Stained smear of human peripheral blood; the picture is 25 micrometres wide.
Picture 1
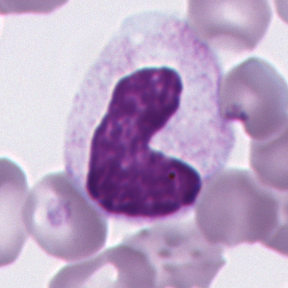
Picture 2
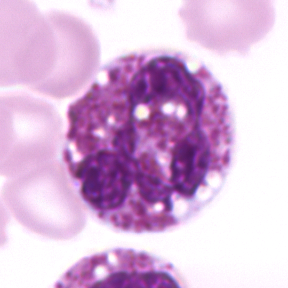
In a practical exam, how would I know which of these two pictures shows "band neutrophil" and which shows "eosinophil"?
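The band neutrophil is in picture 1 and the eosinophil in picture 2. The band neutrophil nucleus is a single unsegmented curved band.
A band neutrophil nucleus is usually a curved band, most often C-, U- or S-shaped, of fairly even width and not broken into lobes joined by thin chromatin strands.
The eosinophil nucleus is divided into several lobes grouped around the centre of the cell.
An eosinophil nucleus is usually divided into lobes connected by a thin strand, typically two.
The band neutrophil has abundant pale pinkish-lilac cytoplasm filled with fine pinkish-violet granules, while coarse reddish-purple granules fill the eosinophil cytoplasm.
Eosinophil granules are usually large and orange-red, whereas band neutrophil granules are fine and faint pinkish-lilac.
Several small clear round vacuoles lie among the eosinophil granules, some near the lower right edge. Both cells have dark purple, coarsely clumped chromatin and no visible nucleoli.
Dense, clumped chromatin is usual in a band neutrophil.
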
